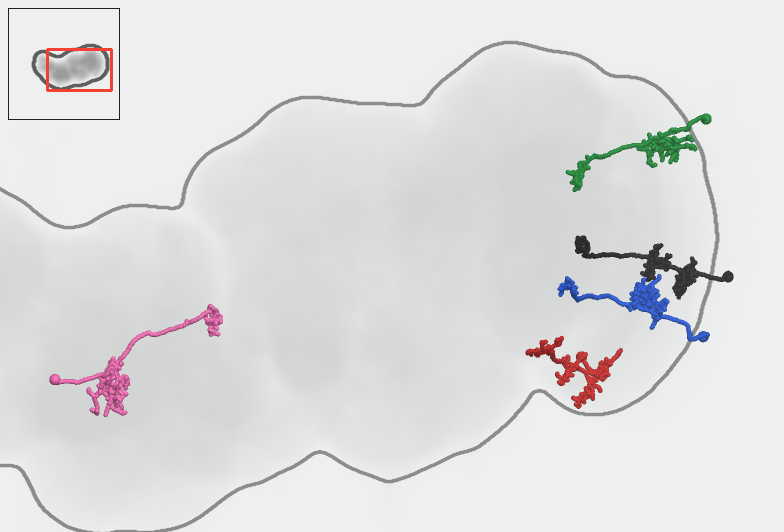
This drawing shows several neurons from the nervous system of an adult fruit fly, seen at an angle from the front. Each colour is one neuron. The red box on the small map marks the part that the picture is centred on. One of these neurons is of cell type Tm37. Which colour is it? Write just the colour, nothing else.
green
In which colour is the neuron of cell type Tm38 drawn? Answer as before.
pink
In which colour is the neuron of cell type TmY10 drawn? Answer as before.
black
